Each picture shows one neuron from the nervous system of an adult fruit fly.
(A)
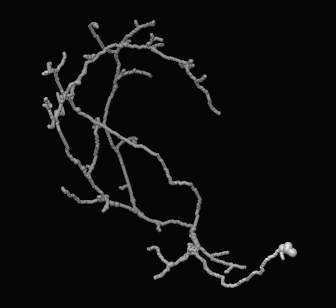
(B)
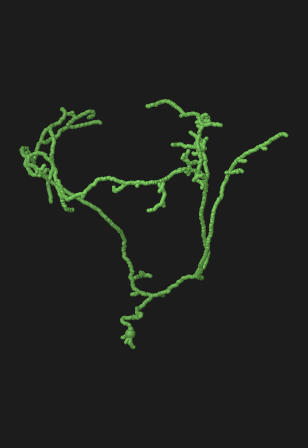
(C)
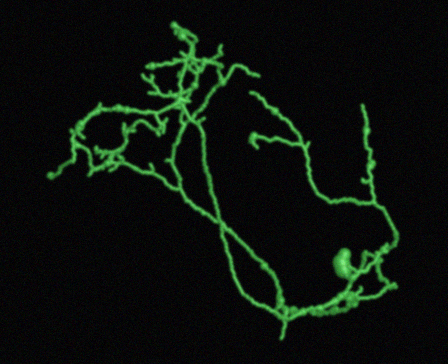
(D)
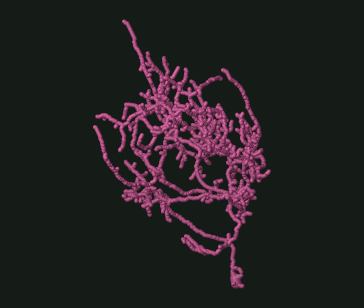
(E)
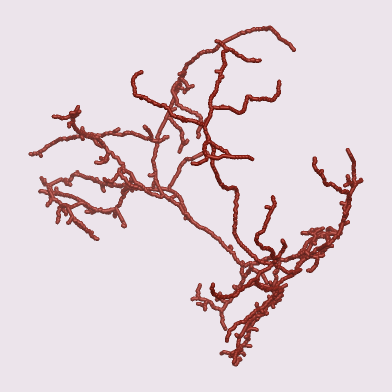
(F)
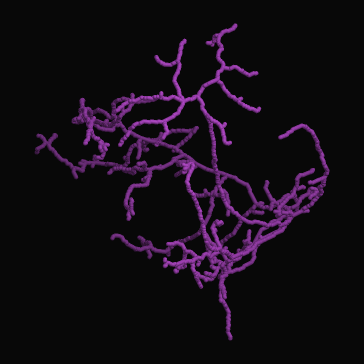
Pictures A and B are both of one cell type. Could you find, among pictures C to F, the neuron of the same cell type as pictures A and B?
C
